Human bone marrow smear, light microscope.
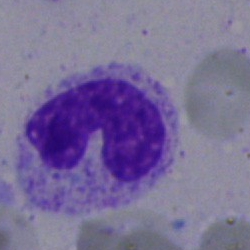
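Band neutrophil, the cell in the middle of a stained human bone marrow smear. Nuclear shape: bent like a kidney or horseshoe, with a deep notch. Chromatin: dark purple and fairly condensed, with a few paler spots. Cytoplasm: pale lilac, widest below the nucleus. Granules: many, fine and purple, within the cytoplasm.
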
